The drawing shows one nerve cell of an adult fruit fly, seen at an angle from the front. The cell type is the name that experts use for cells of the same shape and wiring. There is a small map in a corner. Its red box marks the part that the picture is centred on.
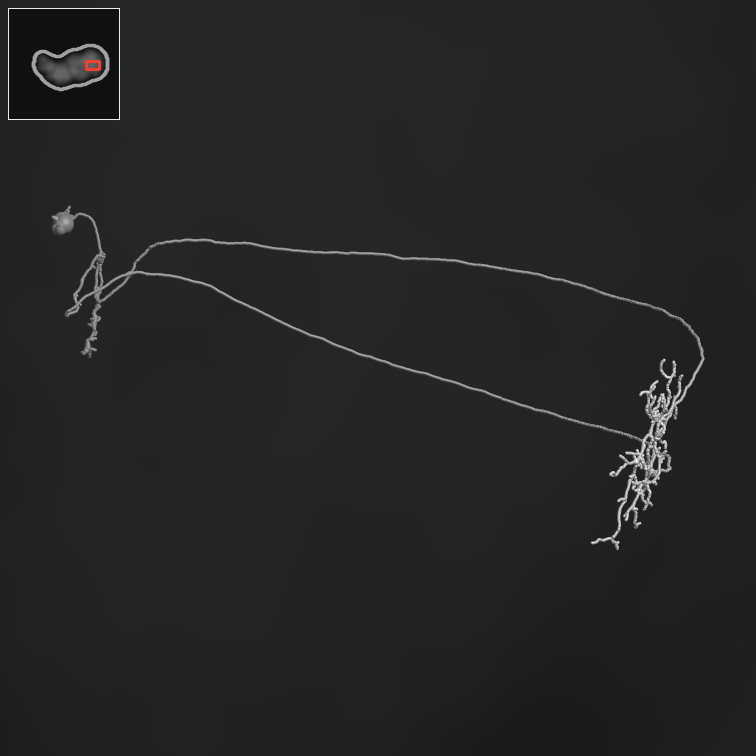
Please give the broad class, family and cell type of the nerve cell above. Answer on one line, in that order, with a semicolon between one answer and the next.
optic-lobe intrinsic neuron; T; T4c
